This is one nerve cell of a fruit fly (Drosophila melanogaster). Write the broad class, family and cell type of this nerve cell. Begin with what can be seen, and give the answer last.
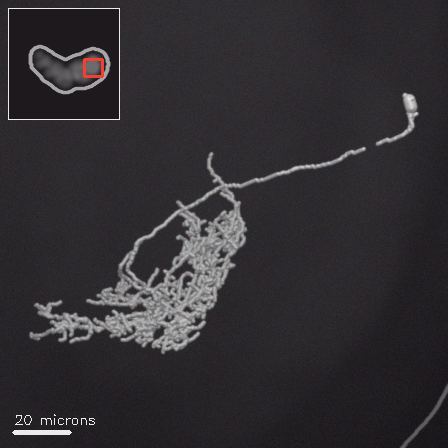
The cell body is at the upper right of the picture. By the scale bar it is about 140 microns wide in this view. The picture shows dozens of branch ends. This is a central-brain intrinsic neuron. Its family is hemilineage VLPl2_medial. It is of cell type LAL051.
